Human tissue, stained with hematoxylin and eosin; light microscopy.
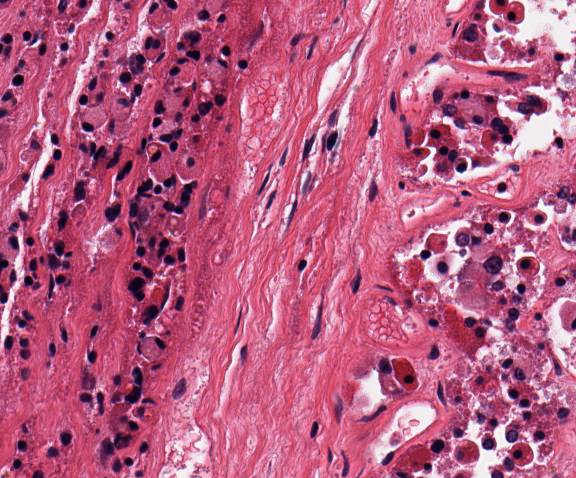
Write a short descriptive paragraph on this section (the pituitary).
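Three vertical zones, I think: cellular strip left, fibrous band middle, loosely cellular area right. The band's wavy pink collagen fibres run roughly top to bottom; its few nuclei dark, spindle-shaped, parallel to them. Rightward, rounded cells with strongly eosinophilic cytoplasm and round dark nuclei scatter loosely.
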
